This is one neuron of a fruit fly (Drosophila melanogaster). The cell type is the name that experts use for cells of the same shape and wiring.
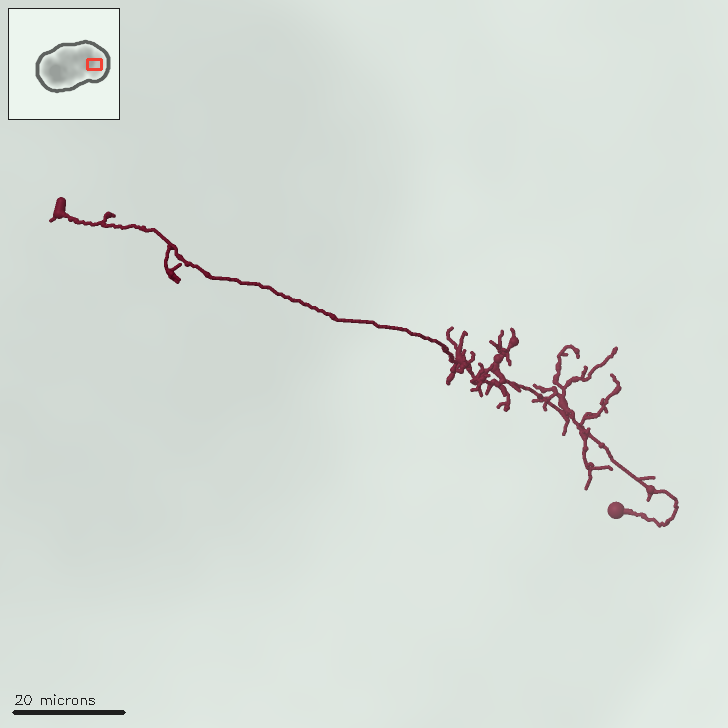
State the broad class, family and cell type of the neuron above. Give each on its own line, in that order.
optic-lobe intrinsic neuron
TmY
TmY18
